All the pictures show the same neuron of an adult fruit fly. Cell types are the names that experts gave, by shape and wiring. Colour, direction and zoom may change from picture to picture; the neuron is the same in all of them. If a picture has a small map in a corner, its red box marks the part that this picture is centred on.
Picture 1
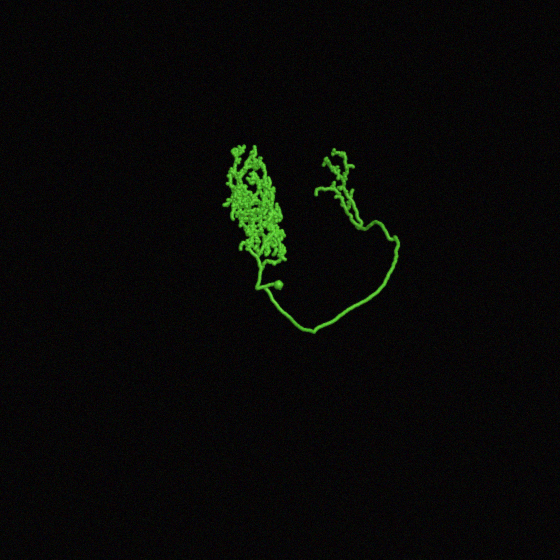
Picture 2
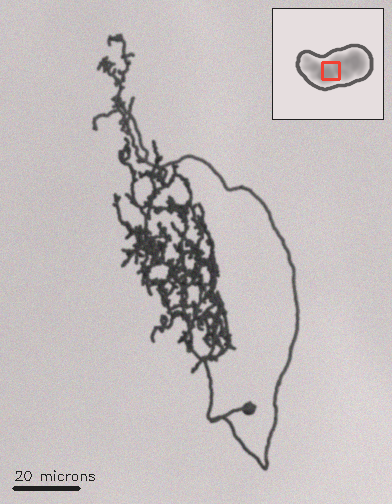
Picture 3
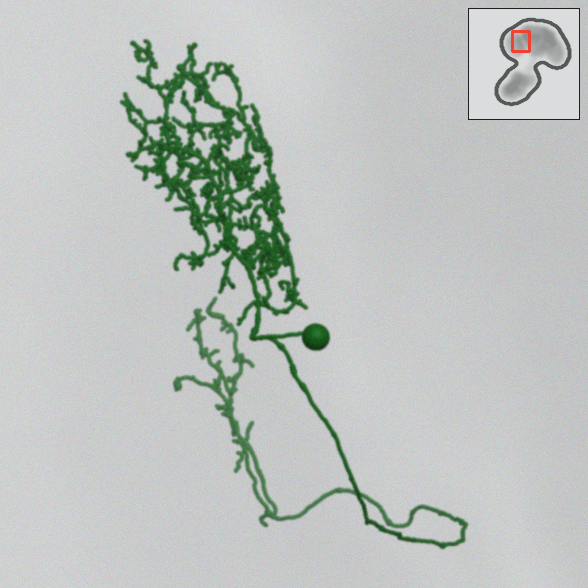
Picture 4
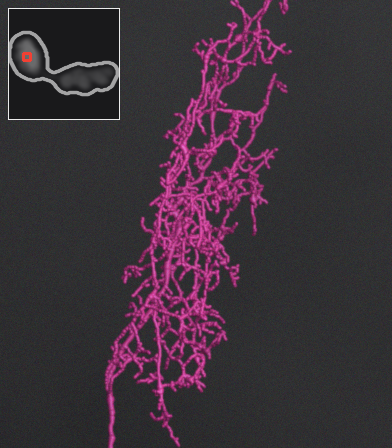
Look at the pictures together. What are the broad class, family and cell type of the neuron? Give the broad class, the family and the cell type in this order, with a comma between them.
optic-lobe intrinsic neuron, MeLo, MeLo2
